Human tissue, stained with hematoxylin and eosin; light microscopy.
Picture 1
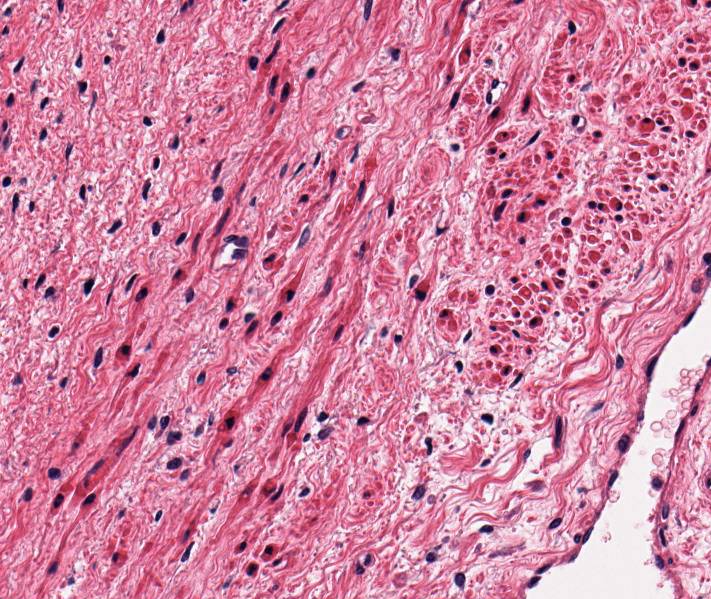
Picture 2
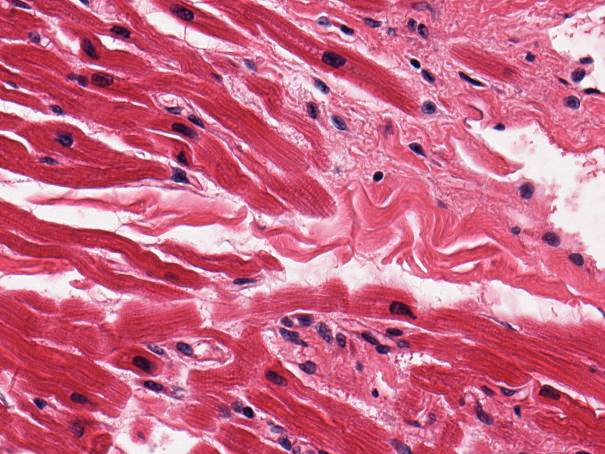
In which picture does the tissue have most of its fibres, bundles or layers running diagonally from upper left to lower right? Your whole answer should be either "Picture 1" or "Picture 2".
Picture 2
